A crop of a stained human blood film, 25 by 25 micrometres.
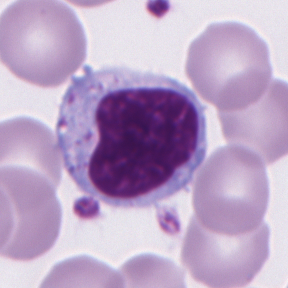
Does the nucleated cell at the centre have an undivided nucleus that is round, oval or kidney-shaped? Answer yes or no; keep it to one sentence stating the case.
Yes, what its nucleus forms is one compact round, oval or kidney-shaped mass.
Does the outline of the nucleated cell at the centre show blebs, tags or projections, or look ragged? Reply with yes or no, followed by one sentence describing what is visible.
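Yes. Small knob-like projections stand out from the cell edge at the upper left.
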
